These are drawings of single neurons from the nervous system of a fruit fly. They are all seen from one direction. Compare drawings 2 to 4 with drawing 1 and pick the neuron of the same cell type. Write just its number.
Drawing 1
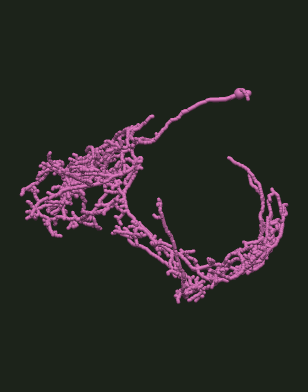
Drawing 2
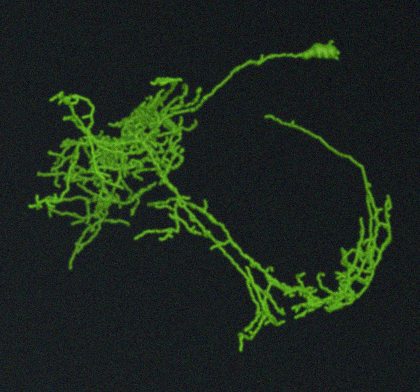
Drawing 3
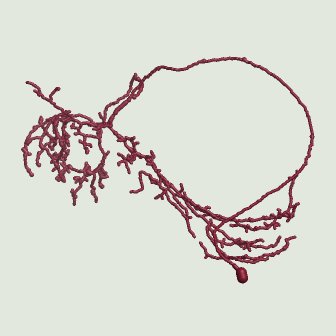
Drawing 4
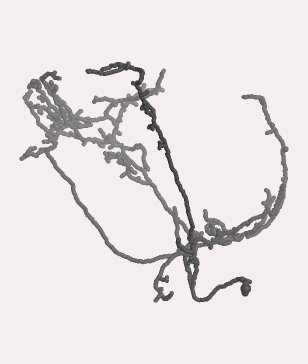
2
